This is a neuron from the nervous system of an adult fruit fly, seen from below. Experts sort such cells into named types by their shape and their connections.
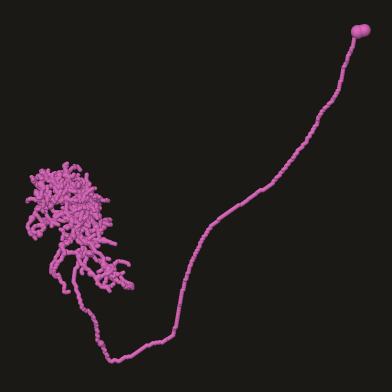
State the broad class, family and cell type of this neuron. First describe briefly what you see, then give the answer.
Its cell body lies at the upper right of the picture. Dozens of branch ends can be seen. This is an optic-lobe intrinsic neuron. The family is LPi. Its cell type is LPi2c.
